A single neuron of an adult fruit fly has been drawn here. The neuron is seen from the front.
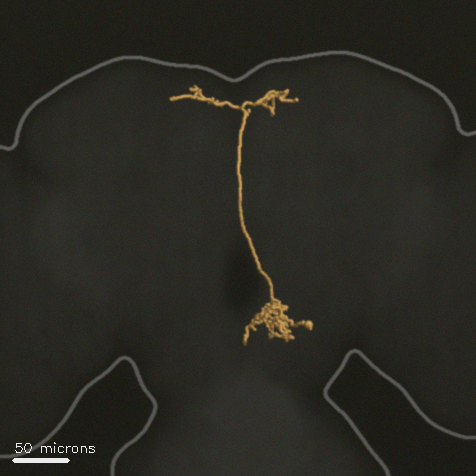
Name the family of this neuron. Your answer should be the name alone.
hemilineage FLAa2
